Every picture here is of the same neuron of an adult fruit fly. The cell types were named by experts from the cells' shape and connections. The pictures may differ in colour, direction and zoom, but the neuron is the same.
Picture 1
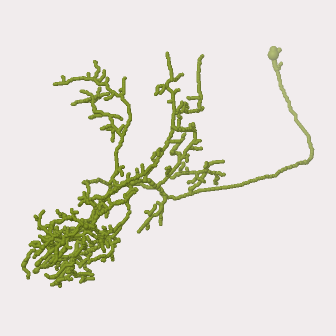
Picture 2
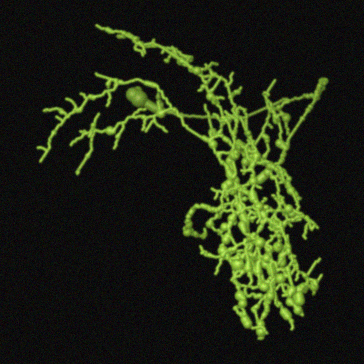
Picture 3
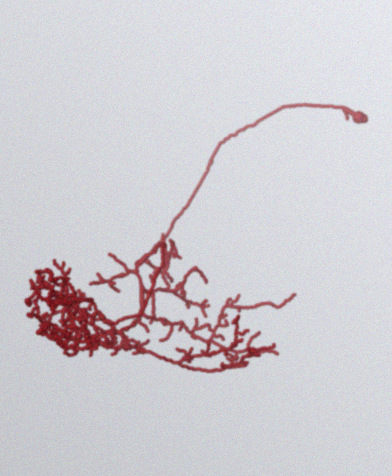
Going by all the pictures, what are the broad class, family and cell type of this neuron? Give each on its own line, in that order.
central-brain intrinsic neuron
hemilineage SLPpl3
CB3281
